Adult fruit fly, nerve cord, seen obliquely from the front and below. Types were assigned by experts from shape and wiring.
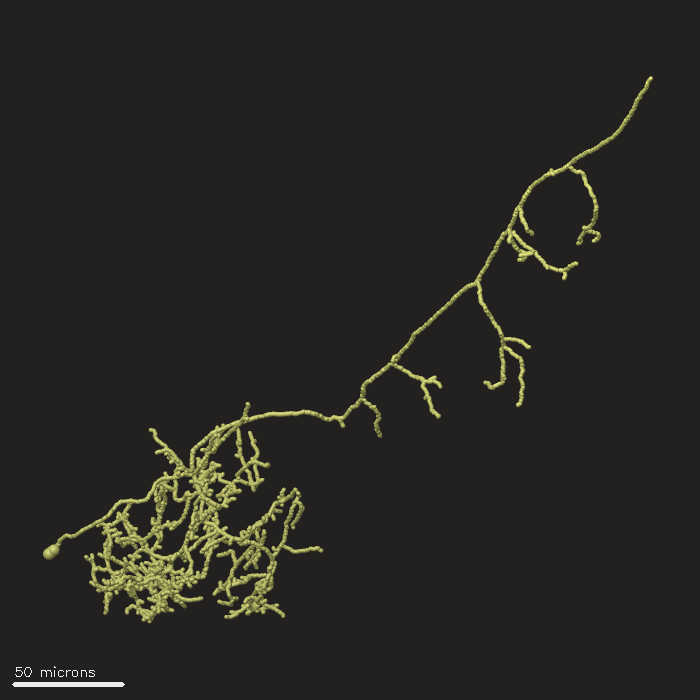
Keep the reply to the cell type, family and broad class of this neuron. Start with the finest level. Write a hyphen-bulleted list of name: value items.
- cell type: AN08B026
- family: hemilineage 08B
- broad class: ascending neuron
